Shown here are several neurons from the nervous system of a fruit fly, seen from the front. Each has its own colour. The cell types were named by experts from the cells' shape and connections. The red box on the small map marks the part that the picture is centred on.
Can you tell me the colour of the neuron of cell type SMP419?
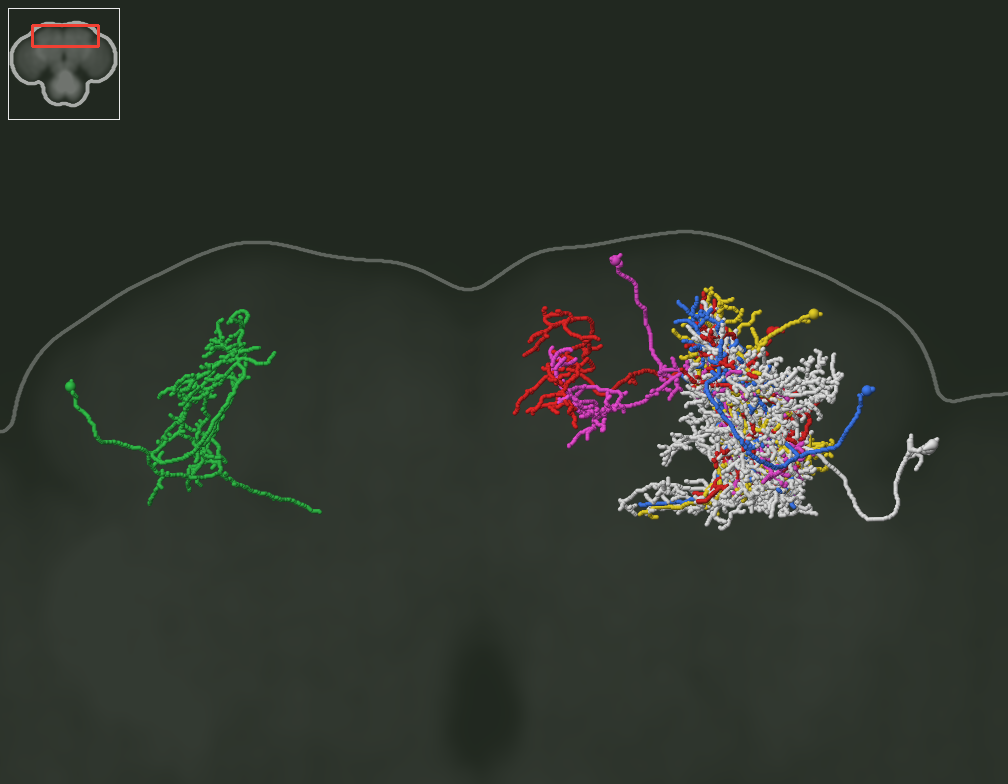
magenta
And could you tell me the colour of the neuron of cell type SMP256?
red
